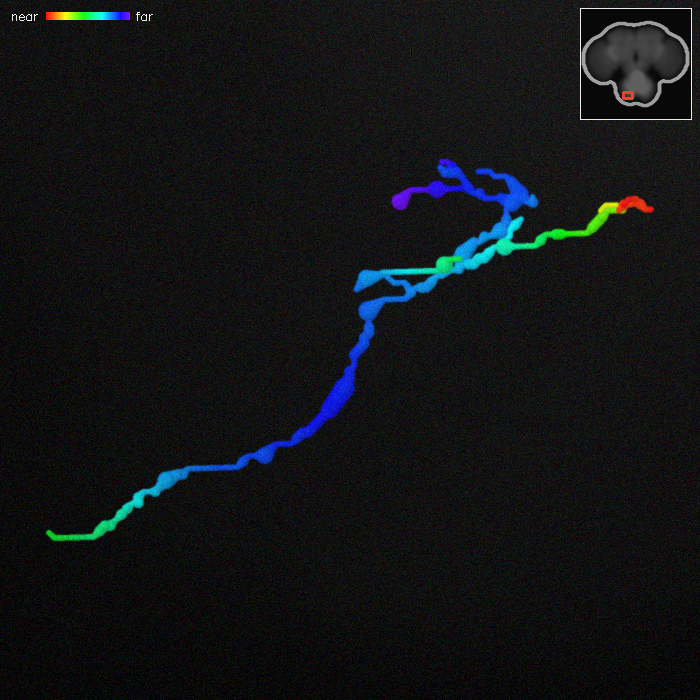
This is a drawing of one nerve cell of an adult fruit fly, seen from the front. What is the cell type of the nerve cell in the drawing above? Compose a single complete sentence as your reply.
The cell type to which this nerve cell belongs is SNta30.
